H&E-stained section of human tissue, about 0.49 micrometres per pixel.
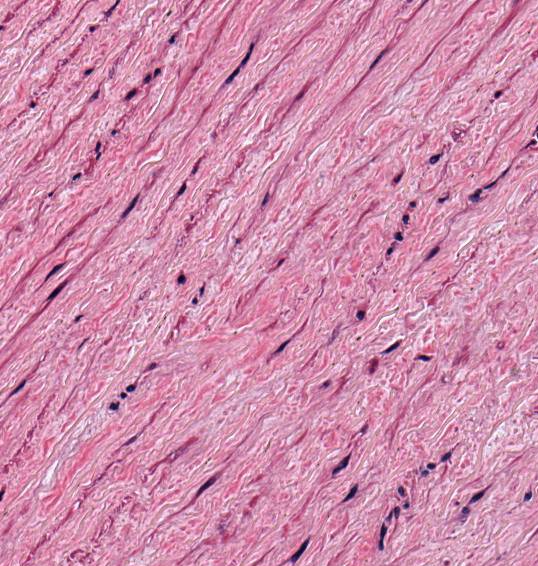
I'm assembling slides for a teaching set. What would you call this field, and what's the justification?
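Answer: tunica media of an artery. The pink-staining fibres are wavy along their length, and the dark, thin, elongated nuclei lie parallel to them.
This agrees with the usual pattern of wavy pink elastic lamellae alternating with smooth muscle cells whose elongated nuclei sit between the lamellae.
No distinct cytoplasm is seen around the nuclei, and no fat cells are present.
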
